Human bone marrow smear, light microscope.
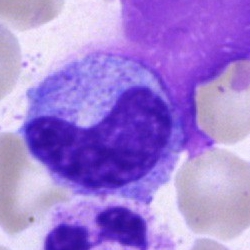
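Metamyelocyte at the centre of a stained bone marrow smear. Its nucleus is kidney-shaped, indented on the upper side, with coarsely clumped dark purple chromatin. A moderate amount of pale bluish-lilac cytoplasm holds scattered fine purplish granules.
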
